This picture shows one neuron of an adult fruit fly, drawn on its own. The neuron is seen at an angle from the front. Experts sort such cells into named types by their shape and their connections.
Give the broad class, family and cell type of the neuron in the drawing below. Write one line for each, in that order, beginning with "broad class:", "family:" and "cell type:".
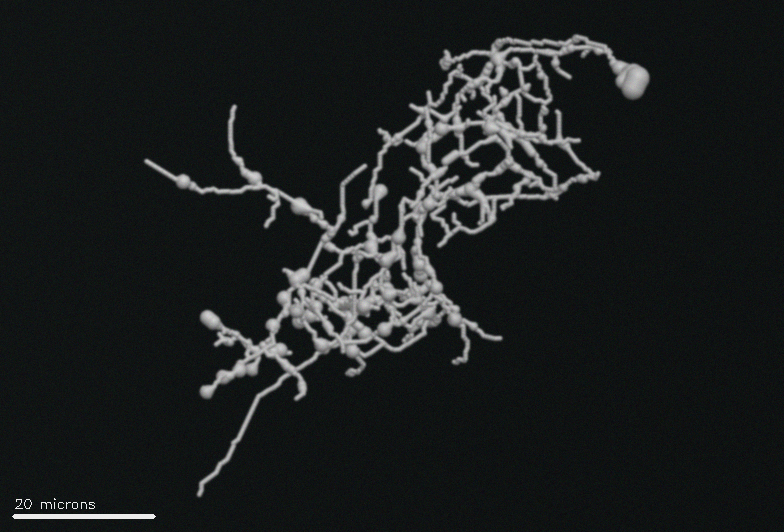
broad class: central-brain intrinsic neuron
family: hemilineage SLPpm2
cell type: CB2814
